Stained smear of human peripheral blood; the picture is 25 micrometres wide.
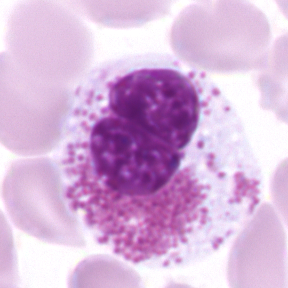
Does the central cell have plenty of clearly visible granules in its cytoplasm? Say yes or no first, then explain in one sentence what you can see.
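Yes. The cytoplasm holds many coarse, round, pinkish-red granules.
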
